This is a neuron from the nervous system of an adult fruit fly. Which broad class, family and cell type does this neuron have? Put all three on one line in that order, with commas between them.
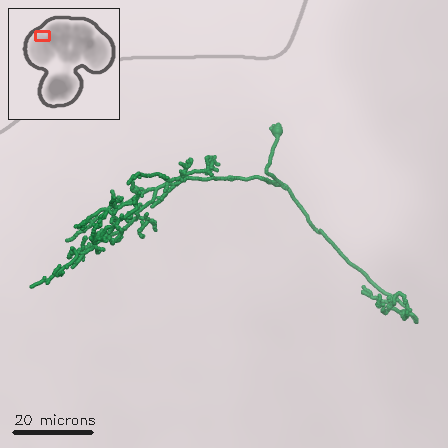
optic-lobe intrinsic neuron, MeLo, MeLo5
